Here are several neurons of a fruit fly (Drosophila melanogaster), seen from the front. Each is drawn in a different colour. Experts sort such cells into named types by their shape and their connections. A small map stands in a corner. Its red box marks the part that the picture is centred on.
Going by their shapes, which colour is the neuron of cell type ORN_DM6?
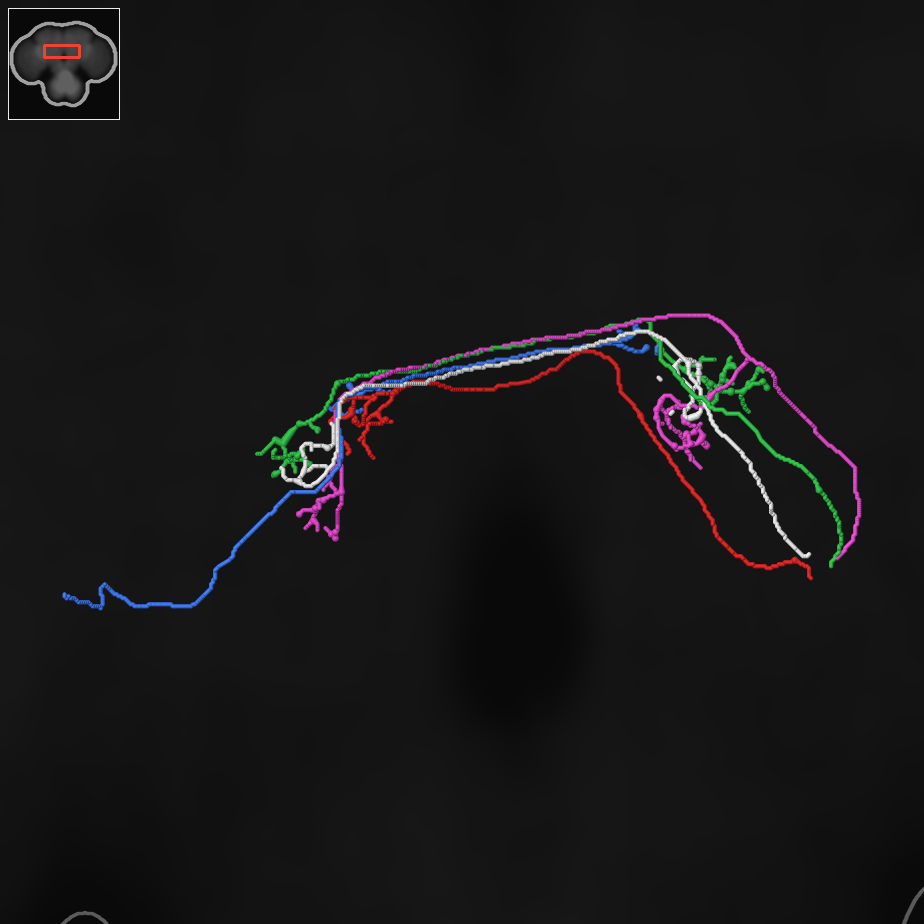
red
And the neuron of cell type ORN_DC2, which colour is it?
magenta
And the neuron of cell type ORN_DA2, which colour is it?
white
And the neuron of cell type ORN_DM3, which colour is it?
blue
